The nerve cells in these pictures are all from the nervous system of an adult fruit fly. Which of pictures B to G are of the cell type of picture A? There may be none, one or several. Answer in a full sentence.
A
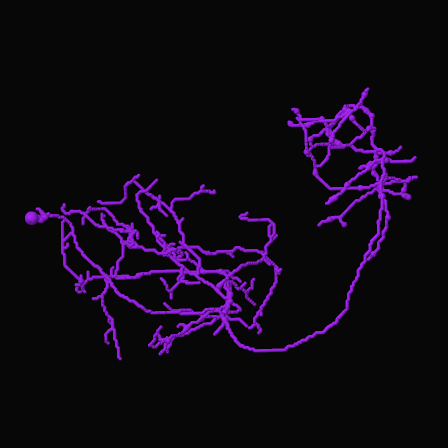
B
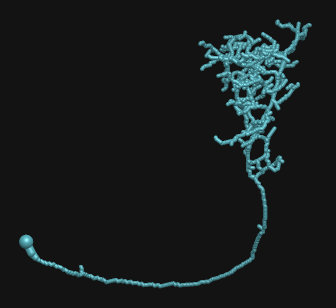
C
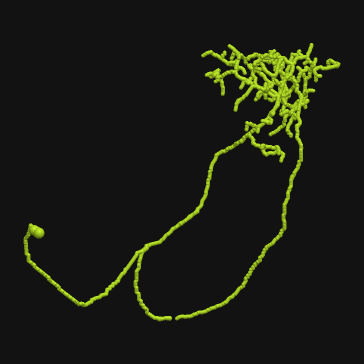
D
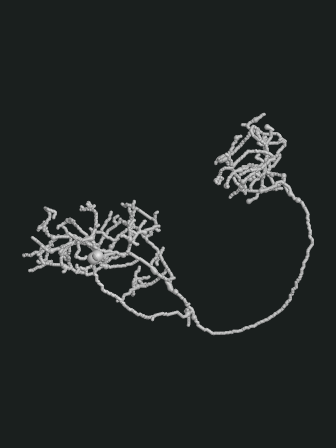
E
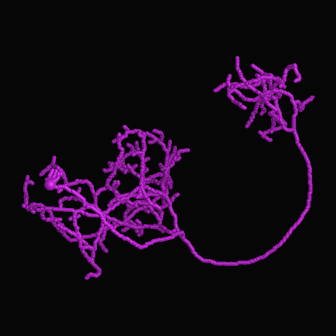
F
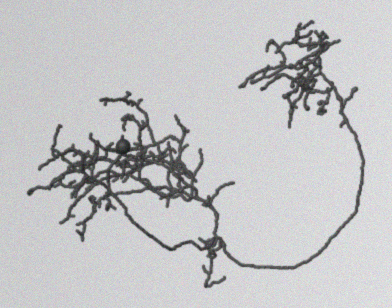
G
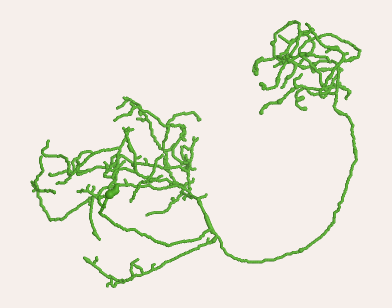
Picture D, picture E, picture F and picture G are of the same cell type.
